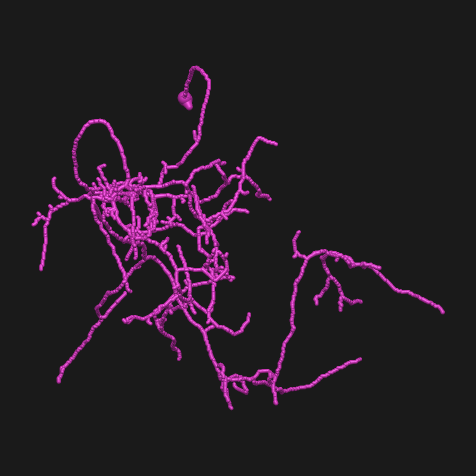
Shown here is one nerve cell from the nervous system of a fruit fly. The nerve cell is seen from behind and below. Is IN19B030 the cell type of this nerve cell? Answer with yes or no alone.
no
